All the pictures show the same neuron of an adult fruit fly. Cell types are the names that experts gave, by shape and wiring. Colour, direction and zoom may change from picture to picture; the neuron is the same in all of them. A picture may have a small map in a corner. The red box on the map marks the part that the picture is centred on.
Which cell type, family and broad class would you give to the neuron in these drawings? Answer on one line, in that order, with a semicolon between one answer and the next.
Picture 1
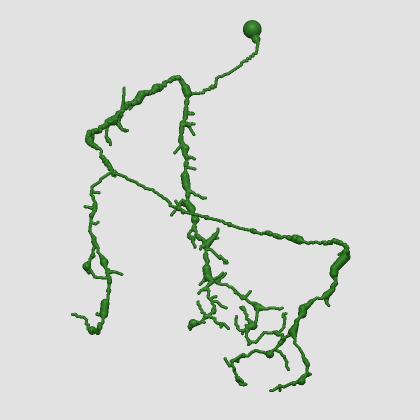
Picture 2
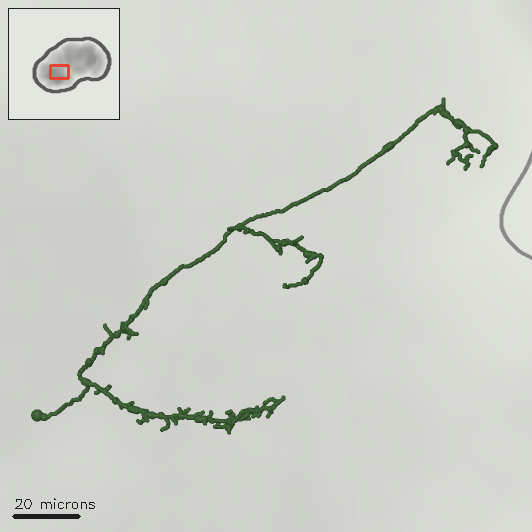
TmY9b; TmY; optic-lobe intrinsic neuron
